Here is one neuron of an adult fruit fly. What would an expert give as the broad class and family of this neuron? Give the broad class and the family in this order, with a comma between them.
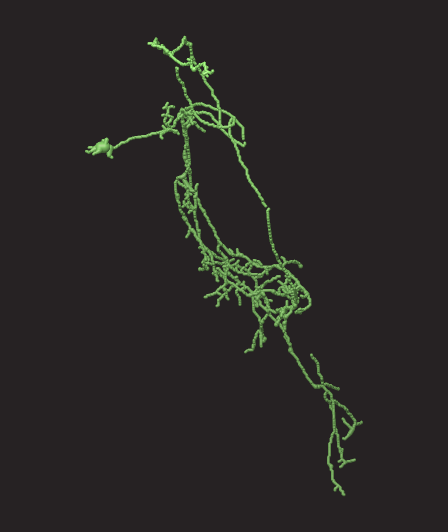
central-brain intrinsic neuron, hemilineage SMPad1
